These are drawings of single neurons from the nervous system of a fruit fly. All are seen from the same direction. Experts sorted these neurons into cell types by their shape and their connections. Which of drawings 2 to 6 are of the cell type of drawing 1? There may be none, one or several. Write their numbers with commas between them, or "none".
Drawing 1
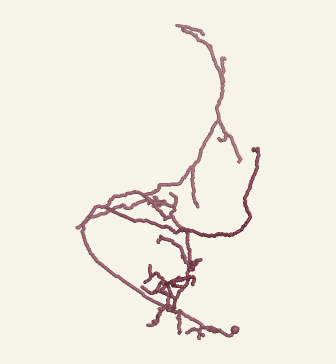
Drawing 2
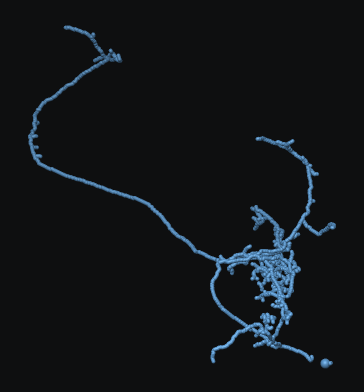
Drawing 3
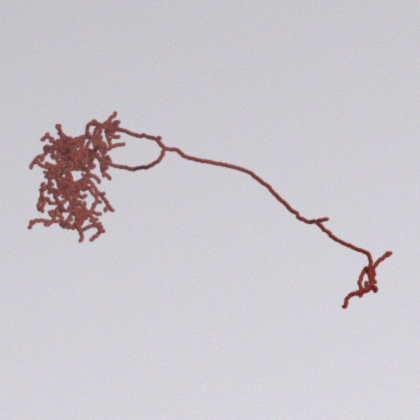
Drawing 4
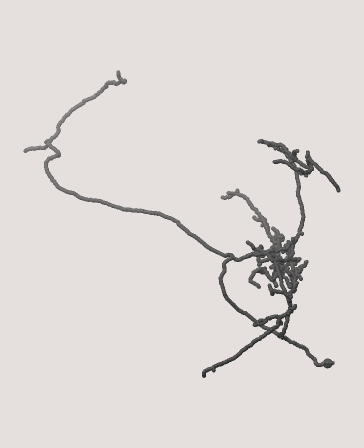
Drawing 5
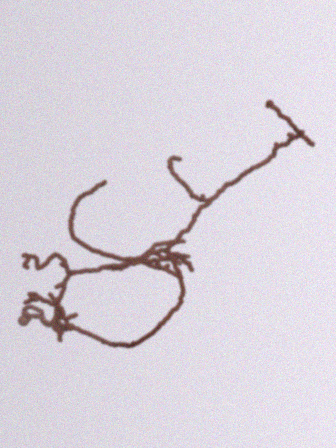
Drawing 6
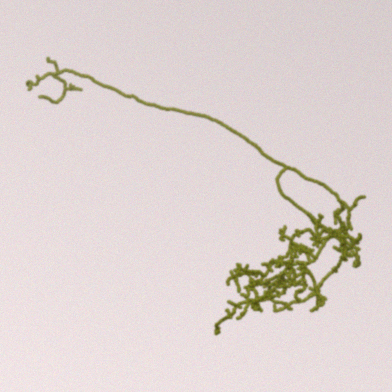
2, 4, 5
